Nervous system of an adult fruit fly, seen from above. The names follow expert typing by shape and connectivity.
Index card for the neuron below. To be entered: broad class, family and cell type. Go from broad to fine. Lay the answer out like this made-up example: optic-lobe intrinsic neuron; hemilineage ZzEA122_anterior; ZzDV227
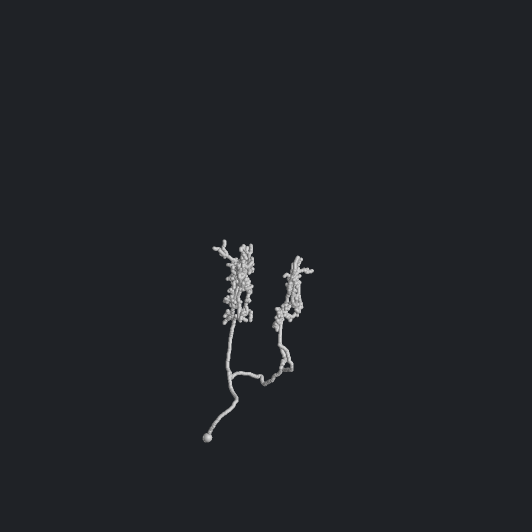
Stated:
nerve-cord intrinsic neuron; hemilineage 19B; IN19B111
